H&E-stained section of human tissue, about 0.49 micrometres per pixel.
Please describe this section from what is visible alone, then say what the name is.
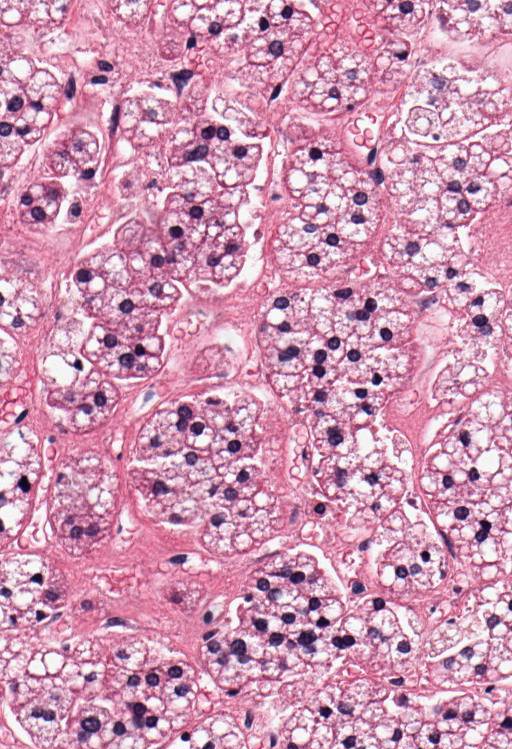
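Throughout the field, cells form rounded nests divided by thin pink septa. Their cytoplasm is abundant and pale, packed with many small, clear, round vacuoles that give it a foamy appearance. Every cell carries a small, round, darkly stained nucleus, and these nuclei vary little in size or shape from one nest to the next. The section is adrenal gland.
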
